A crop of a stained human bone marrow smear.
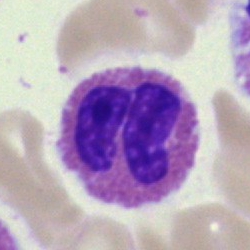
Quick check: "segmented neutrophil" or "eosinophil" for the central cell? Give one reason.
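It is an eosinophil. The deciding point is the lobe count: the nucleus is divided into two lobes.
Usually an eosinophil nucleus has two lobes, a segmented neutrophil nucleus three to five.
The two lobes lie side by side, left and right, with a narrow pale cleft between them, and stain a deep purple-blue. The cytoplasm is pinkish-purple.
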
